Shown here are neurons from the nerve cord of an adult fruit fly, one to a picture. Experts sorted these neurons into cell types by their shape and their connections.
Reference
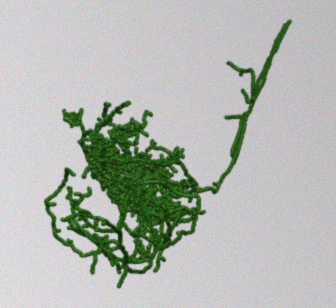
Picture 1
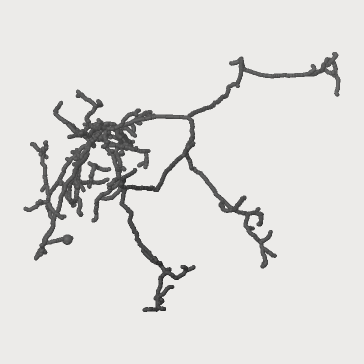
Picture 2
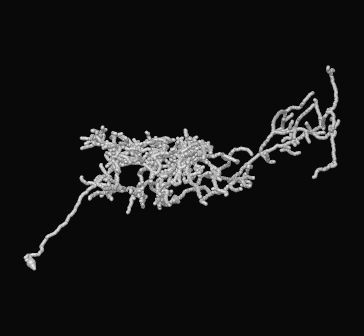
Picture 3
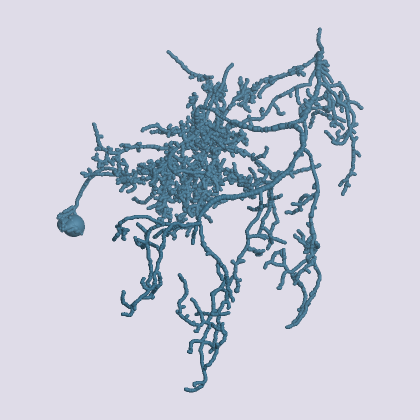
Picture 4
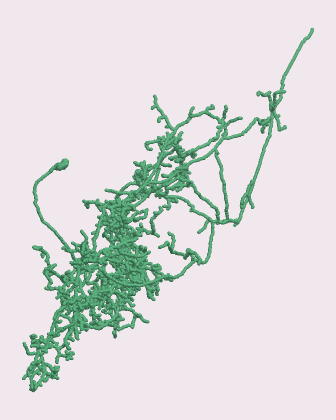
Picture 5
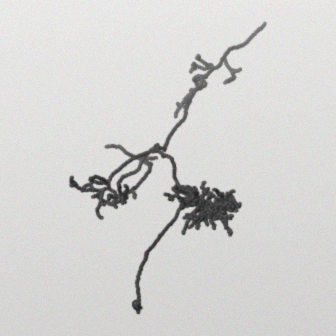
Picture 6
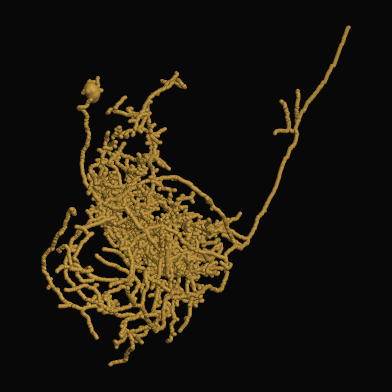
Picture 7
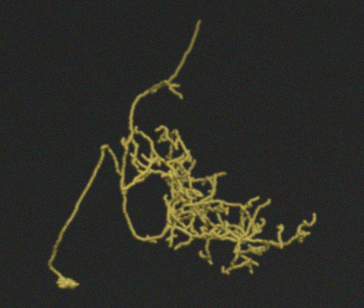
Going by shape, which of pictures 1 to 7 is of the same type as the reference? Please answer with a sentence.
The neuron in picture 6 is of the same cell type.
